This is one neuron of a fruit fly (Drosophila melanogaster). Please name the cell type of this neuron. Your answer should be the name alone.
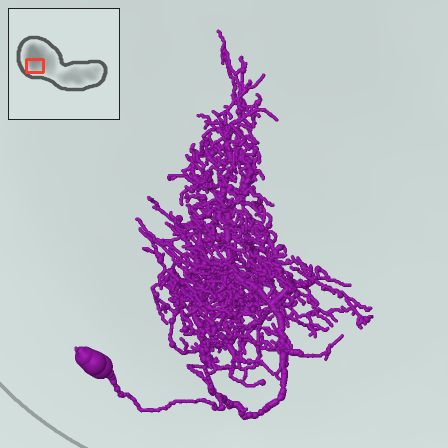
GNG137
